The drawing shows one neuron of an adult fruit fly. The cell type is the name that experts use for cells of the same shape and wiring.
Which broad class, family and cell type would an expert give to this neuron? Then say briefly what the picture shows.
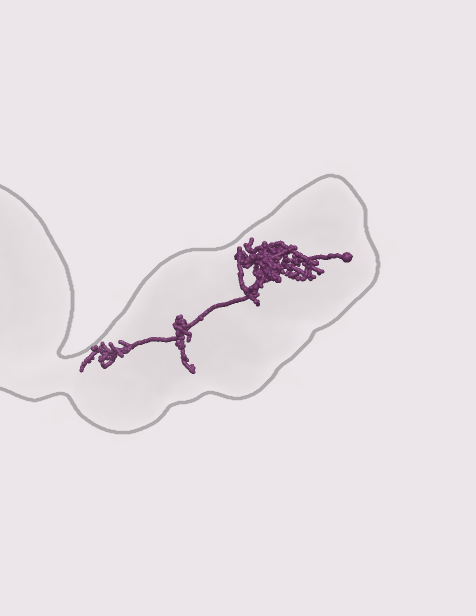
It is a nerve-cord intrinsic neuron. Its family is hemilineage 03B. It is of cell type IN03B025. The cell body is on the right of the picture. In this view it is wider than it is tall.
